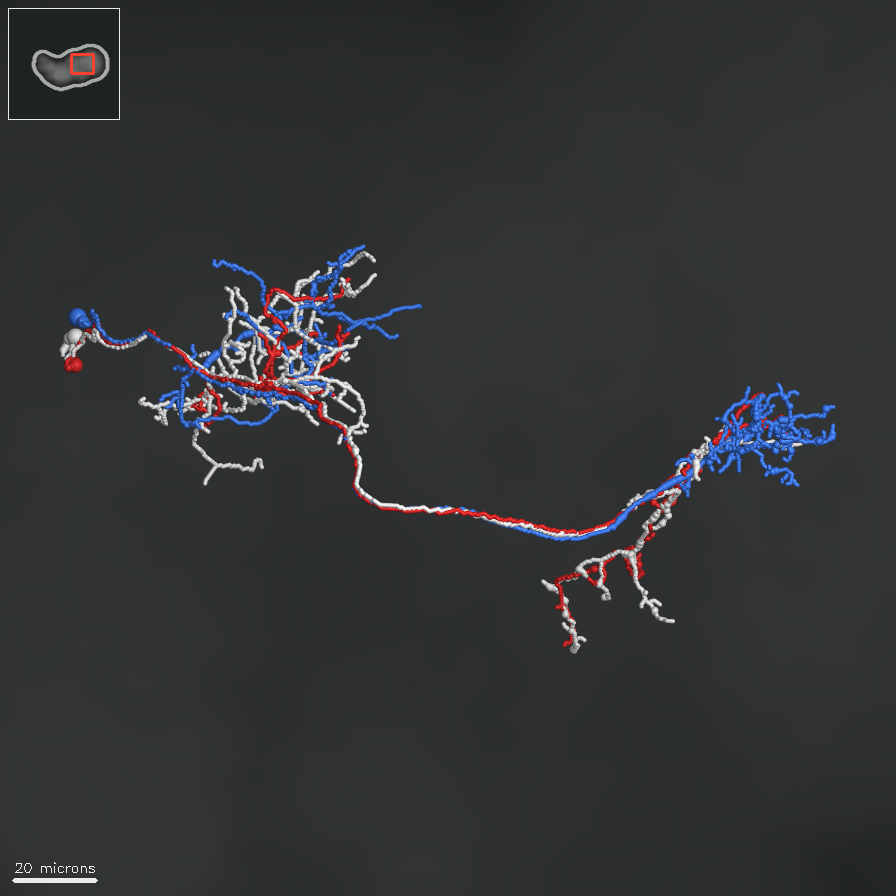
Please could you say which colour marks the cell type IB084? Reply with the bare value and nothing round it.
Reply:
red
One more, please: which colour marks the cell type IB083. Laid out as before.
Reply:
white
